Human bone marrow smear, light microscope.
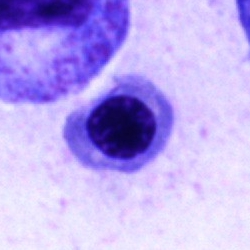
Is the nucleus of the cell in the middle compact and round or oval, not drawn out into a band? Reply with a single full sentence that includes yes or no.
Yes, the cell has a nucleus shaped as one compact round or oval mass.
